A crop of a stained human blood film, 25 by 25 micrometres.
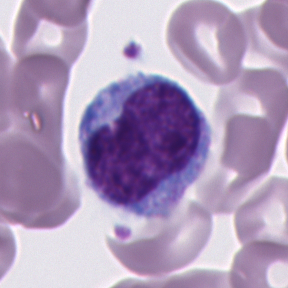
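Monocyte, about 12 micrometres across, with a nucleus of about 11 by 9 micrometres taking up about 70% of the cell's area. You won't pick out any distinct nucleoli in that nucleus. The cytoplasm stains blue, and there's a paler zone of it beside the nucleus at the upper left. No distinct coloured granules show in it either.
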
